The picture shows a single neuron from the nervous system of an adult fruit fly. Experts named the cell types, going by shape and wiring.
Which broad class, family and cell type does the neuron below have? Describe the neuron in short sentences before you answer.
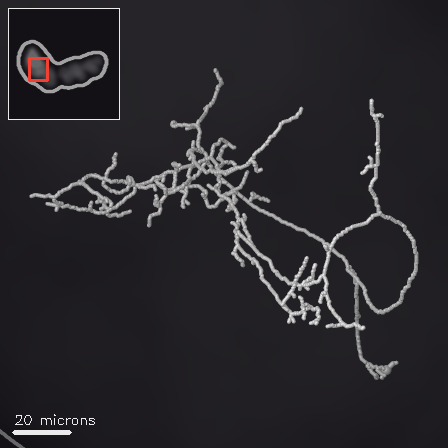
Its cell body lies at the lower right of the picture. By the scale bar it is about 140 microns wide in this view. The picture shows dozens of branch ends. This is a central-brain intrinsic neuron. Its family is hemilineage LB3. It is of cell type AMMC006.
